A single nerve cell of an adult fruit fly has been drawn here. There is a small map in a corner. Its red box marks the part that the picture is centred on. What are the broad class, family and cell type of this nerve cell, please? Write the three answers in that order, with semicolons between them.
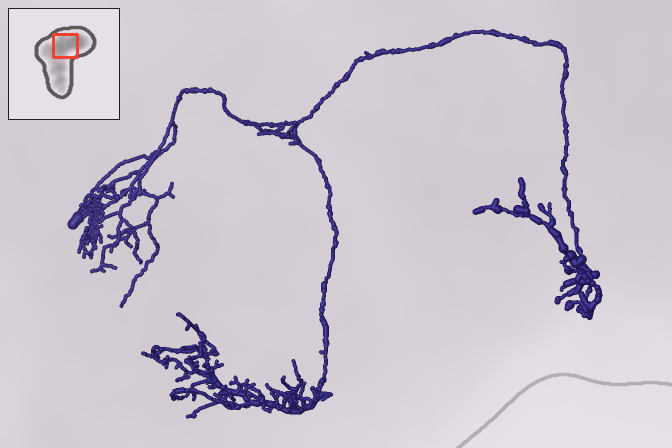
central-brain intrinsic neuron; hemilineage AOTUv3_ventral; PS083_c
